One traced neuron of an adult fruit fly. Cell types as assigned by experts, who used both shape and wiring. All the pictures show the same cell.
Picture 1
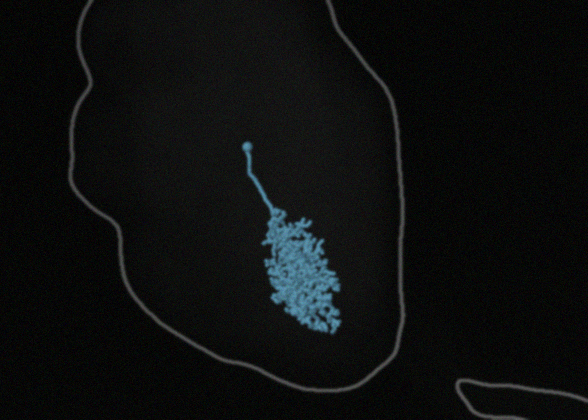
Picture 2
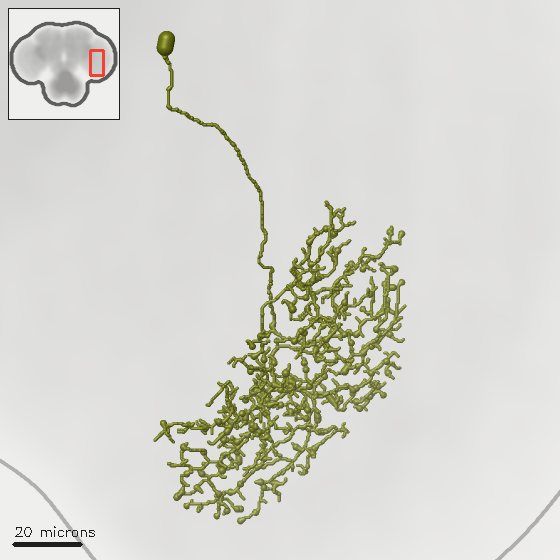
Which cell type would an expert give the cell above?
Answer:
Pm6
